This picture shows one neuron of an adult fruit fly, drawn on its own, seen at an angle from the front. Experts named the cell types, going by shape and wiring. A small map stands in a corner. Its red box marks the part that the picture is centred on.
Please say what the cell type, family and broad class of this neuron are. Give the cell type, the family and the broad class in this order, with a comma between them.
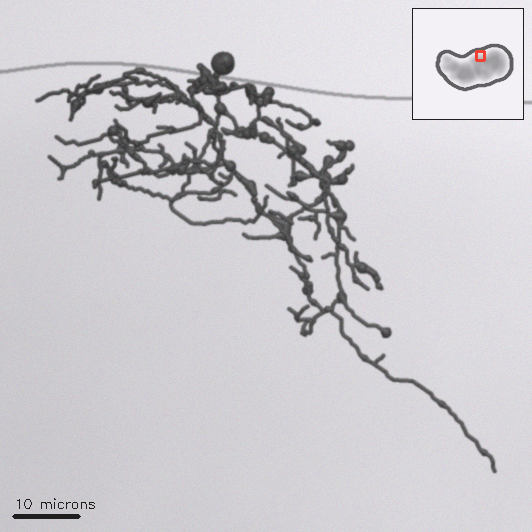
SLP414, hemilineage SLPpm2, central-brain intrinsic neuron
